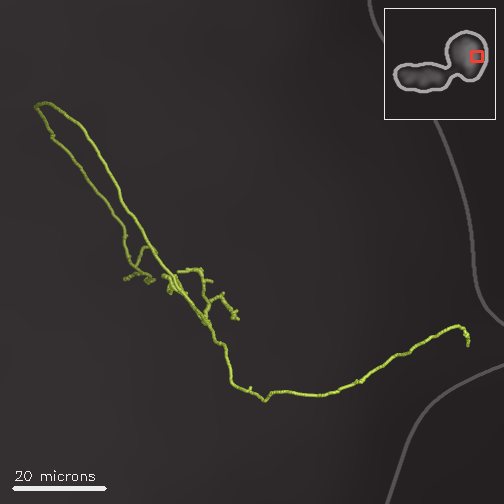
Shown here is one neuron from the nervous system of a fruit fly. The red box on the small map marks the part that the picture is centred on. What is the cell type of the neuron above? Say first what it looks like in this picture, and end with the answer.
The drawing shows no cell body. By the scale bar it is about 95 microns wide in this view. It is a sensory neuron entering the brain. It is of cell type ORN_VM1.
